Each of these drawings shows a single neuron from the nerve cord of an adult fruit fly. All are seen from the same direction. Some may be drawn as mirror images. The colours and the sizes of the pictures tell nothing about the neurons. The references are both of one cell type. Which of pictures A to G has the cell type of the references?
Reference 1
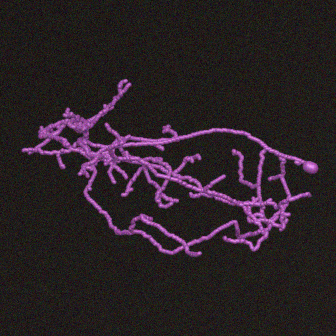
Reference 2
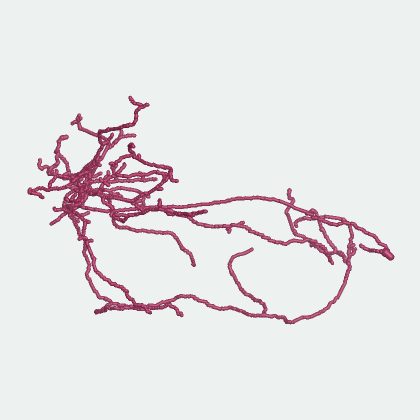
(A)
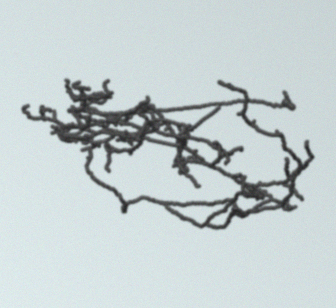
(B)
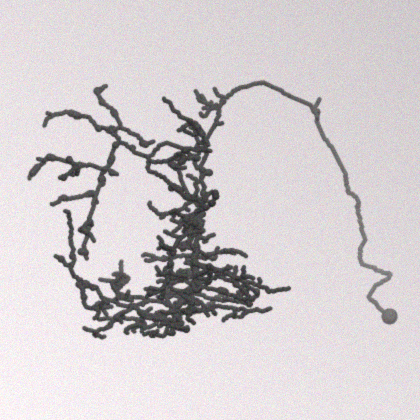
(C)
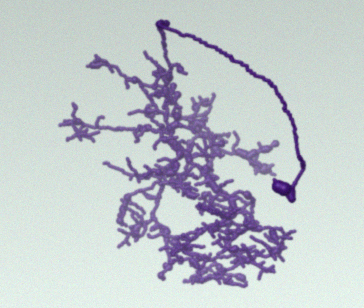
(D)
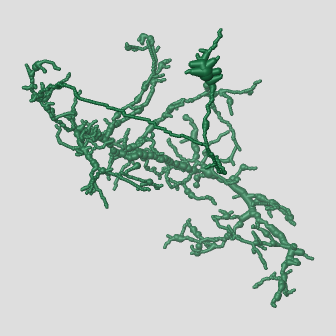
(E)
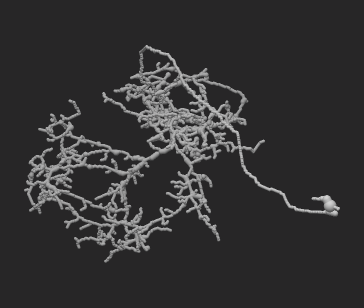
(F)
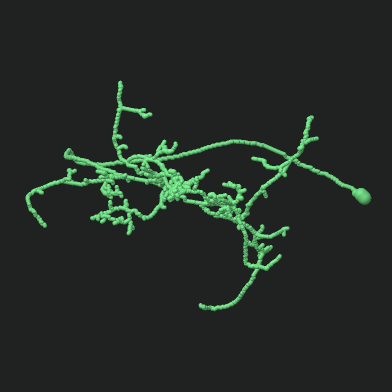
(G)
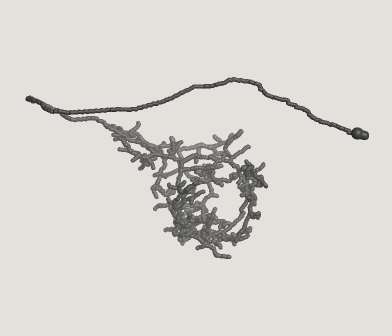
Picture A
